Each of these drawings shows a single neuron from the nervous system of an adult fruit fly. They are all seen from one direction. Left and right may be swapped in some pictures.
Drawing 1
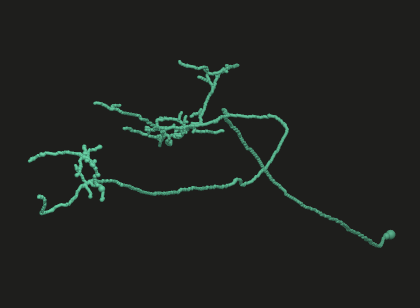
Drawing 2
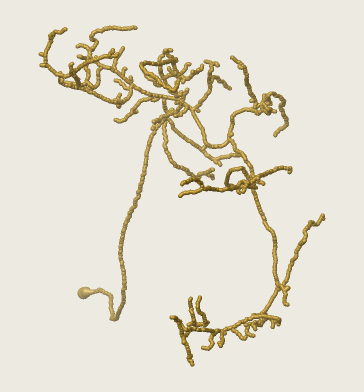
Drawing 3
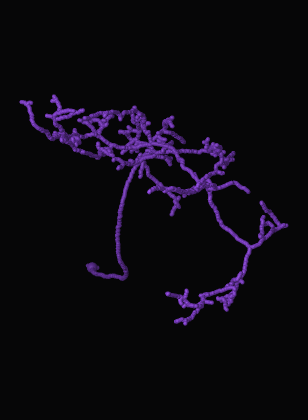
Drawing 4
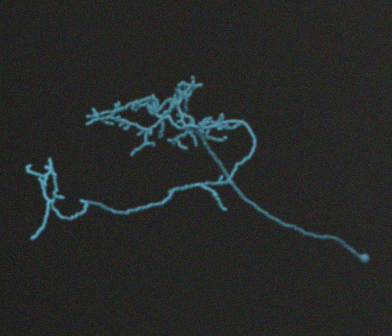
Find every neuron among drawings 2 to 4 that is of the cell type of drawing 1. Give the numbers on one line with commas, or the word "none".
4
